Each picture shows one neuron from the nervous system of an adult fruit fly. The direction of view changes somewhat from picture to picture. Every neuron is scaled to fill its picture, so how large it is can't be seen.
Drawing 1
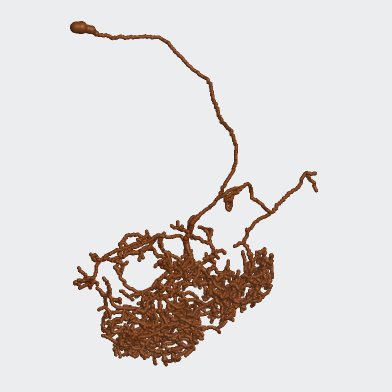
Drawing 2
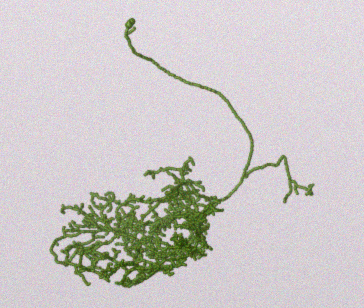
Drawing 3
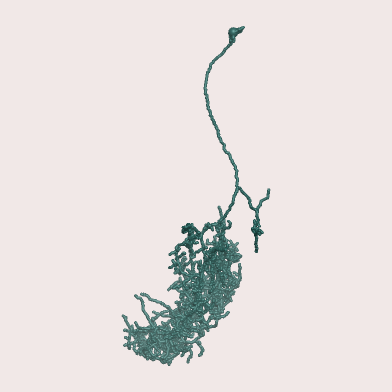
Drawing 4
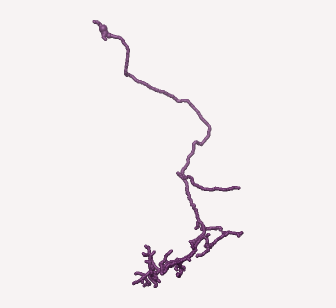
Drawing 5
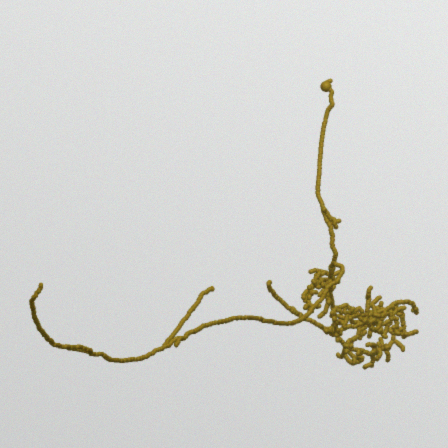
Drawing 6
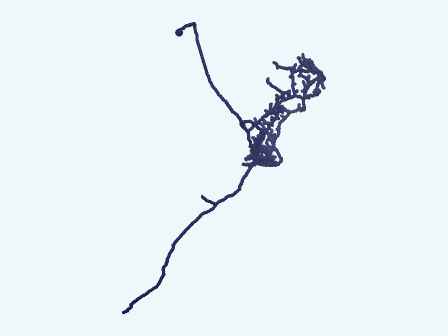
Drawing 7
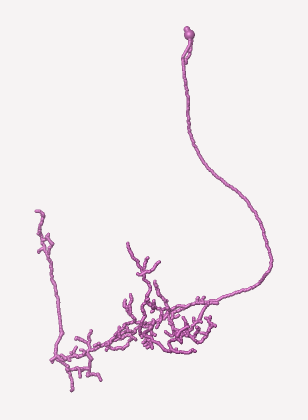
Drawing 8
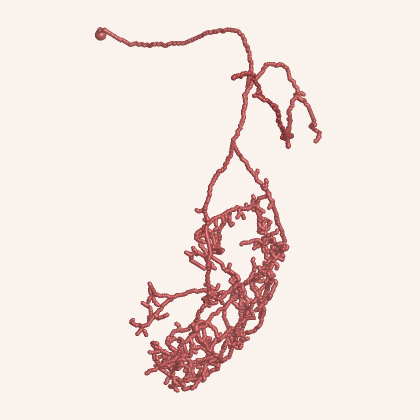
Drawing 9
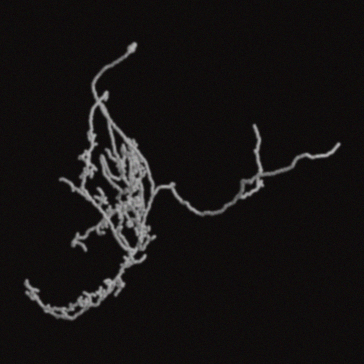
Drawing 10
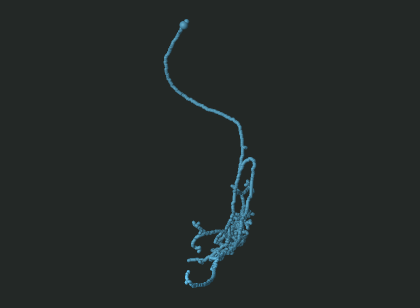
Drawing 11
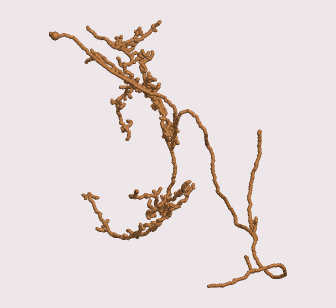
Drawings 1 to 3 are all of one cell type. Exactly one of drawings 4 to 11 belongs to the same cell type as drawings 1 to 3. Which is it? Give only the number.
4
